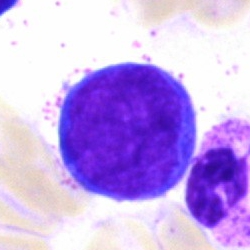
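Proerythroblast: the cell is round, with a smooth edge. Its cytoplasm forms only a thin, deep blue rim around the nucleus. The chromatin is finely mottled purple, with no coarse dark clumps.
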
